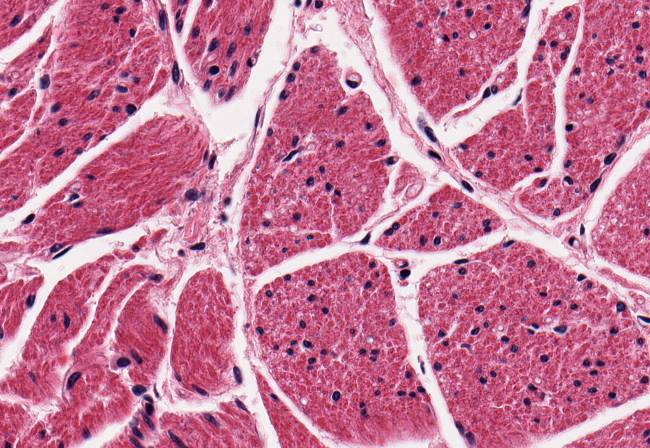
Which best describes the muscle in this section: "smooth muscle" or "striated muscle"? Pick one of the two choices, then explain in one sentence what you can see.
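Smooth muscle. The field is made of bundles of smooth muscle cells separated by pale, thin septa.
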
